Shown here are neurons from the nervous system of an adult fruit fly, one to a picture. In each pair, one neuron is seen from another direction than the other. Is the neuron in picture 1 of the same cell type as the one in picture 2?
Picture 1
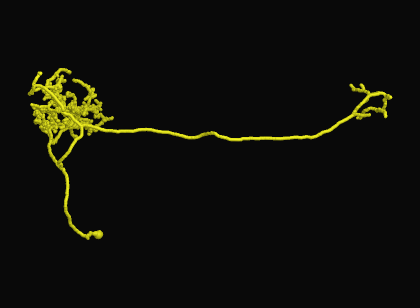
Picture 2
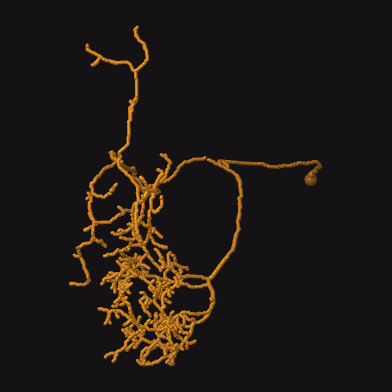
yes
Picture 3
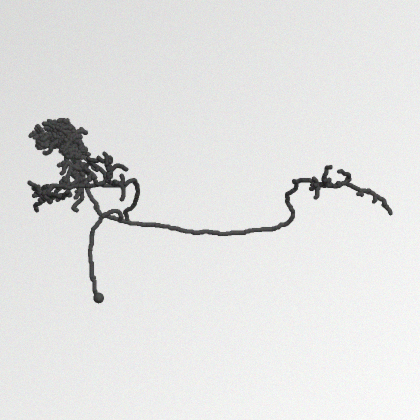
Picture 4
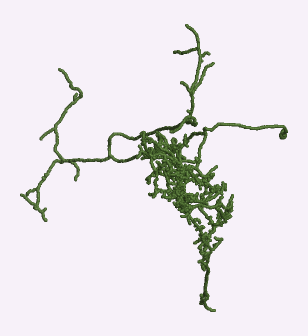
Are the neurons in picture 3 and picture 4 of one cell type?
no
